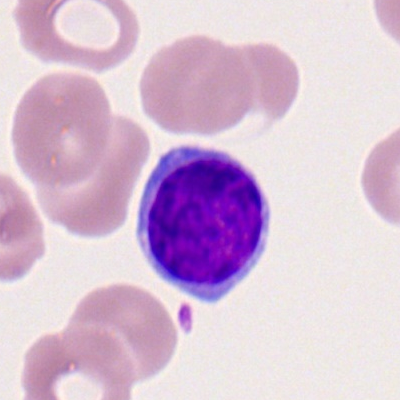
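Lymphocyte, the cell in the middle of this stained human blood smear. Its chromatin looks dense and coarsely clumped. I look for a nucleolus in the nucleus and find none. The cytoplasm amounts to only a thin rim around the nucleus, and it is pale blue.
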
